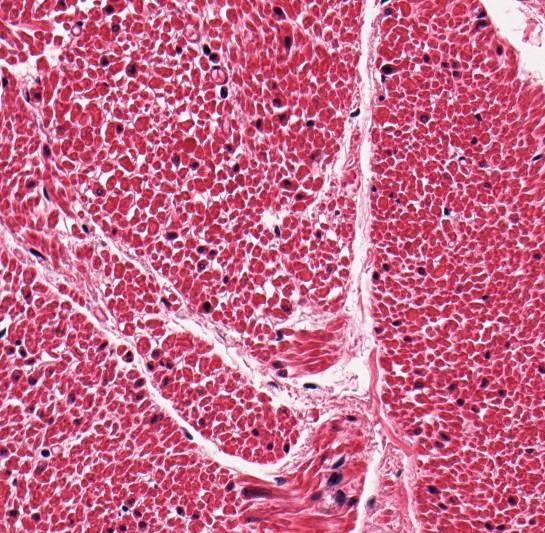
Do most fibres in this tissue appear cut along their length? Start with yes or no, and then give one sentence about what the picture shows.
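No. Most of the muscle cells are cut in cross-section, appearing as small rounded to polygonal pink profiles.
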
